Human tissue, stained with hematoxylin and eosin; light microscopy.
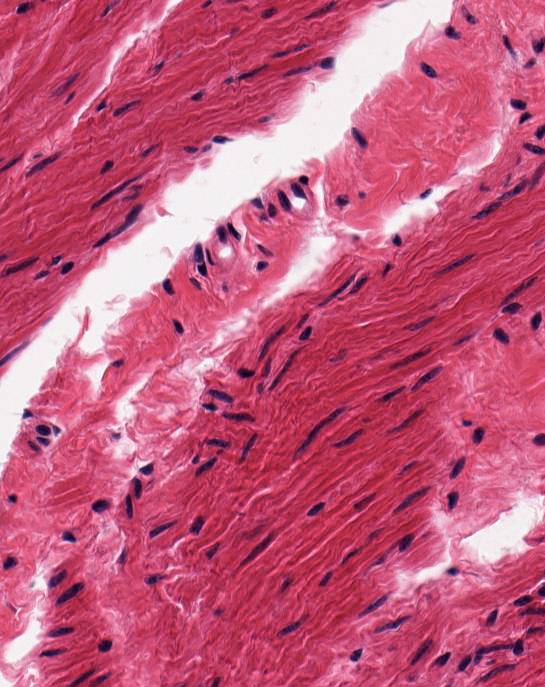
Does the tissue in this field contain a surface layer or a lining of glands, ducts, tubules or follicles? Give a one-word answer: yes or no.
No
